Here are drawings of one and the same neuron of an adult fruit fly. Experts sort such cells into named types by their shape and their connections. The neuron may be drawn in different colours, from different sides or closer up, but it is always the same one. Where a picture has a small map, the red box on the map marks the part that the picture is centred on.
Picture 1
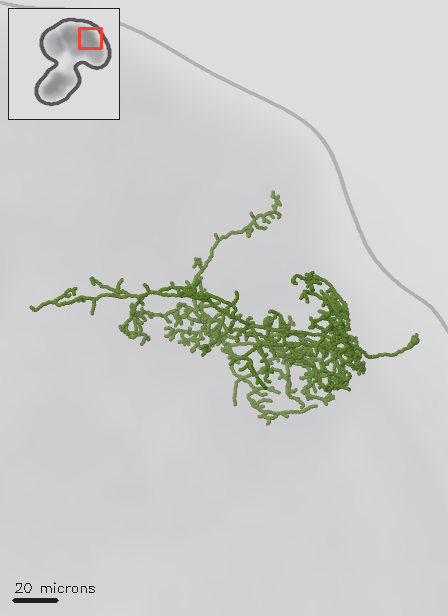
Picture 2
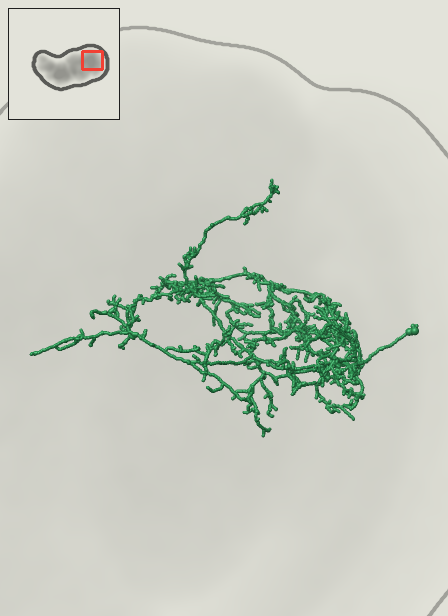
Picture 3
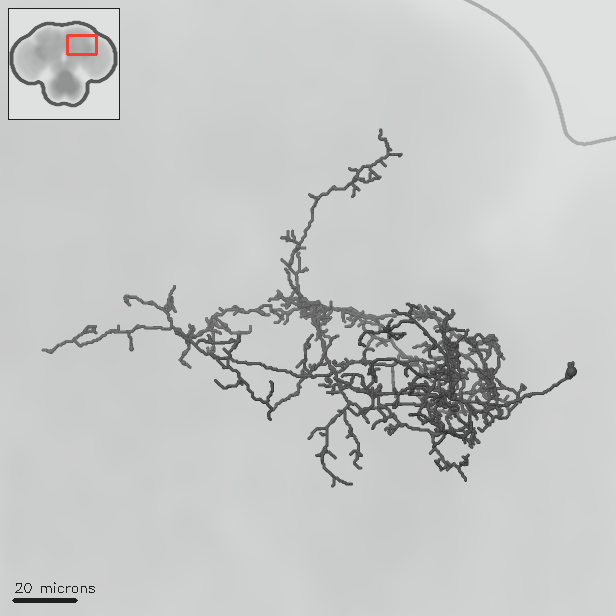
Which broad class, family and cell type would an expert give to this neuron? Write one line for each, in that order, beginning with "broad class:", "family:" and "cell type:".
broad class: central-brain intrinsic neuron
family: hemilineage VLPl2_medial
cell type: CB3277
